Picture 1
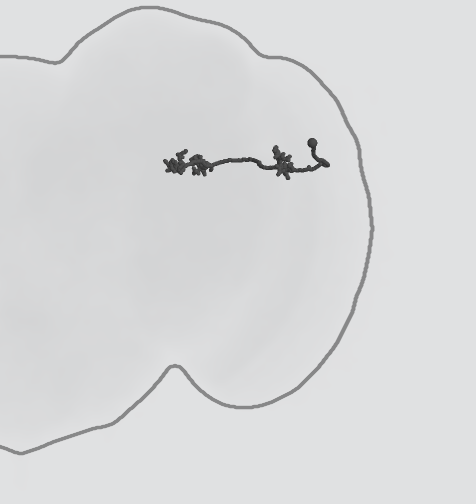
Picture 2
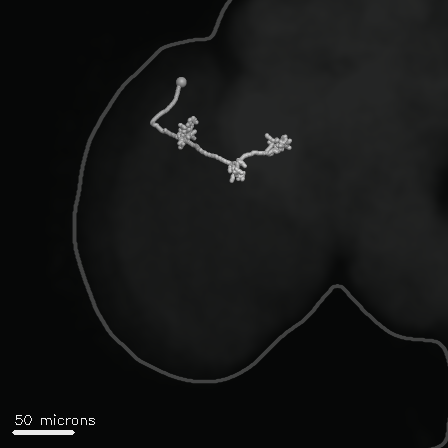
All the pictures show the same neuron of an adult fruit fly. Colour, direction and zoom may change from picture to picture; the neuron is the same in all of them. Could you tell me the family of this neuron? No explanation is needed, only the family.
TmY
